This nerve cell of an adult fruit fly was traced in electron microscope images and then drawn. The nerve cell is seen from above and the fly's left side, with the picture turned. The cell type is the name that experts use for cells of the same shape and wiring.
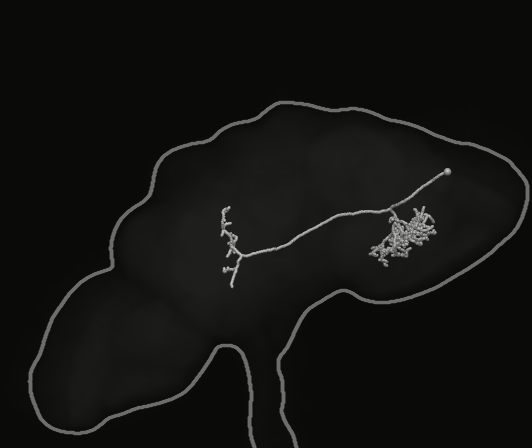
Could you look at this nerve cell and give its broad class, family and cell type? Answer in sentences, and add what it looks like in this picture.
This is a visual projection neuron. Its family is hemilineage VPNp1_lateral. Its cell type is LC19. It is in the brain and does not reach the nerve cord. The cell body is on the right of the picture.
